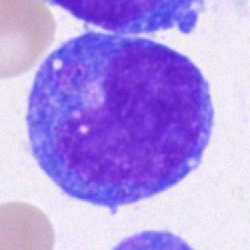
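Promyelocyte. In this central cell from a stained human bone marrow smear, the nuclear chromatin is finely granular and the cytoplasm is deep blue. A few small pink-violet granules lie in the cytoplasm on the left, and a few small clear vacuoles are present in the left part of the cell.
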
